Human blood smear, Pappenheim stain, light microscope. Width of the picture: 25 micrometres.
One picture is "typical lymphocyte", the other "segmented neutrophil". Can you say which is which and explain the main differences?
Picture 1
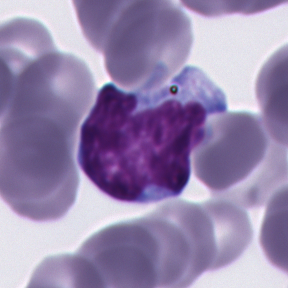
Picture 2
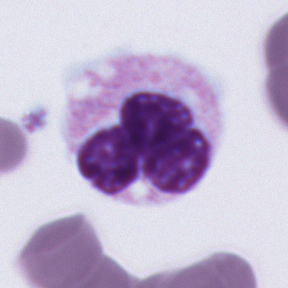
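Typical lymphocyte in picture 1, segmented neutrophil in picture 2. Outline: lymphocyte irregular and angular; neutrophil round and smooth, about 13 micrometres across. Nucleus: lymphocyte irregular, upper border notched and uneven, about 70% of cell area; neutrophil in lobes, one on top and two side by side below, about 12 by 9 micrometres, about 50% of cell area, placed toward the bottom of the cell. Chromatin: dark purple and coarsely clumped in both, with paler patches between the clumps in the lymphocyte.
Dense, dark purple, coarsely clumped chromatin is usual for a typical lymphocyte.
Lymphocyte cytoplasm: pale blue, no distinct granules, mostly above and right of the nucleus, only a thin strip below.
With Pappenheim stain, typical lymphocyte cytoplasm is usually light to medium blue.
Neutrophil: small clear spot in the cytoplasm just below the notch between the two lower lobes. Small purple granular fragment just left of the neutrophil.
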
